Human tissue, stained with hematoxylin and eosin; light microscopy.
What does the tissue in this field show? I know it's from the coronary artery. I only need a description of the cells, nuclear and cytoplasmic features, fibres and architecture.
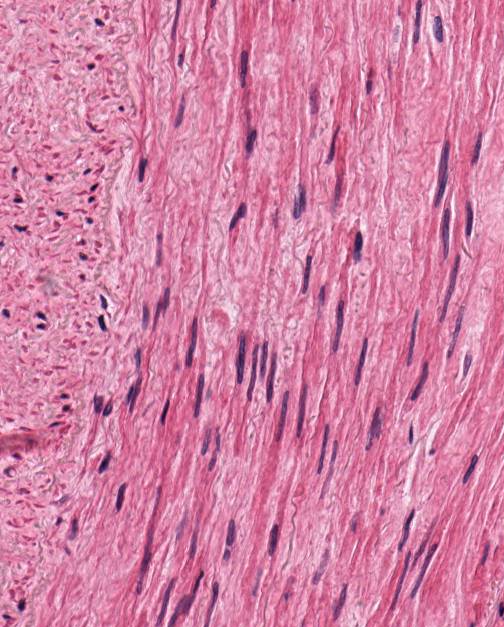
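Right, larger part: fibres parallel, running roughly top to bottom. Nuclei elongated, spindle-shaped, long axes along the fibres; dark purple, scattered singly, plenty of pink fibre between. Fibres pink, separated by pale, wispy gaps.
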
